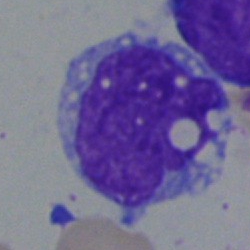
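Monocyte, centre of a stained human bone marrow smear. Its large nucleus fills most of the cell and has an indented, notched border on the right side. One large, round, clear vacuole sits at the right edge of the nucleus, while several small clear vacuoles lie along the upper left border of the cytoplasm.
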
